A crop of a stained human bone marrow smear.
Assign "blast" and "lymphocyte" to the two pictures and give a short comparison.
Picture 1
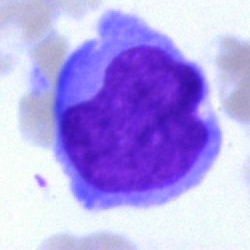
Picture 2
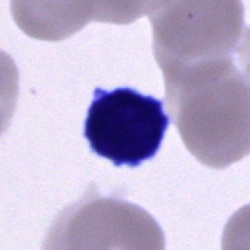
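Picture 1 shows a blast, and picture 2 shows a lymphocyte. Start with the nucleus in picture 1: it is large and irregular, and its edge is folded and notched. The cytoplasm is broadest on the upper left side of that nucleus, and you will find neither granules nor vacuoles in it. A small purple fragment lies just outside the cell, at its lower left. Now turn to picture 2, where the cell is roughly round, with a slightly bumpy edge and a small blunt knob jutting from the upper left. The whole of this cell takes an even, deep blue-purple stain. Its chromatin is dense and dark, with hardly any paler gaps, and no nucleoli can be seen.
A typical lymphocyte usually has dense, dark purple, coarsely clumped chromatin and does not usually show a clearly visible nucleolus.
No granules are visible in picture 2 either, so on that point the two cells agree.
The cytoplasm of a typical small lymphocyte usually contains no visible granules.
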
